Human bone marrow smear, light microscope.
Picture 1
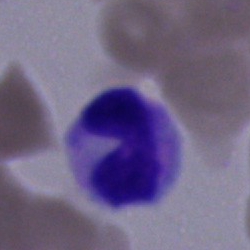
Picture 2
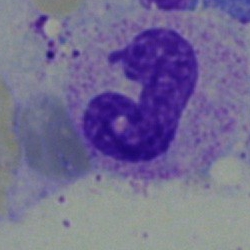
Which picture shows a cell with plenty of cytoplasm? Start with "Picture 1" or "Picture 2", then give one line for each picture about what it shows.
Picture 2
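In picture 1: The nucleus fills most of the cell.
In picture 2: The cytoplasm is abundant and surrounds the nucleus on all sides.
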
